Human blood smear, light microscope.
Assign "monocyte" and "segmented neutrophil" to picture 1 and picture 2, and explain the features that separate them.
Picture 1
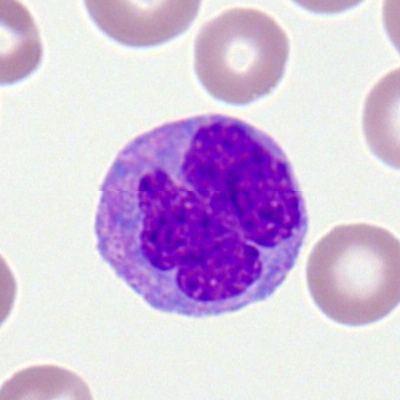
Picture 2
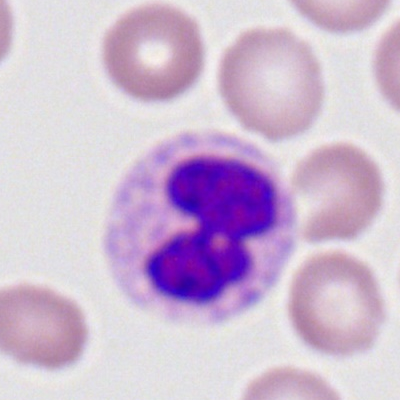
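Picture 1 shows the monocyte, and picture 2 the segmented neutrophil. In picture 2 the nucleus has two lobes, one above the other. The chromatin is dark purple in both, but in picture 1 it is clumped with small pale spots between the clumps, while in picture 2 it is coarsely clumped. Now the cytoplasm: pale greyish-blue to lavender in picture 1, pale pink-lilac in picture 2, and in each the rim is widest on the left. The granules differ as well, being fine and faint pinkish-purple in picture 1, and fine pink-violet, scattered through the cytoplasm, in picture 2.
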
